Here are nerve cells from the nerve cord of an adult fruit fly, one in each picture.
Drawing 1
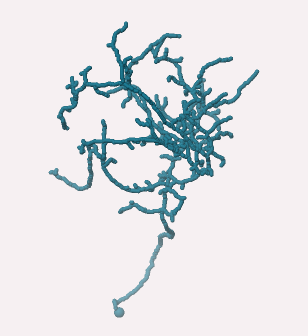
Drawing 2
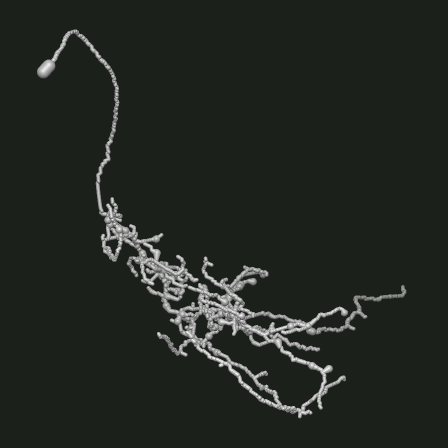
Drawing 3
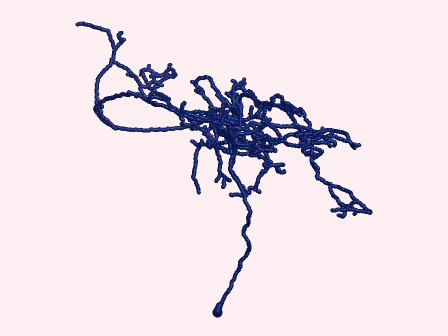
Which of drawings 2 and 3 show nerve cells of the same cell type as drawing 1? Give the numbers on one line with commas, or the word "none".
2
